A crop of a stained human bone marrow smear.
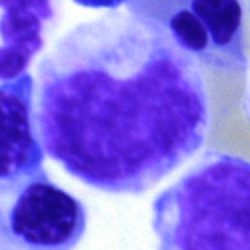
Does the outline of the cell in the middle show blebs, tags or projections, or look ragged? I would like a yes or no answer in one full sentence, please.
No, smooth rather than rough is the outline of this cell.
